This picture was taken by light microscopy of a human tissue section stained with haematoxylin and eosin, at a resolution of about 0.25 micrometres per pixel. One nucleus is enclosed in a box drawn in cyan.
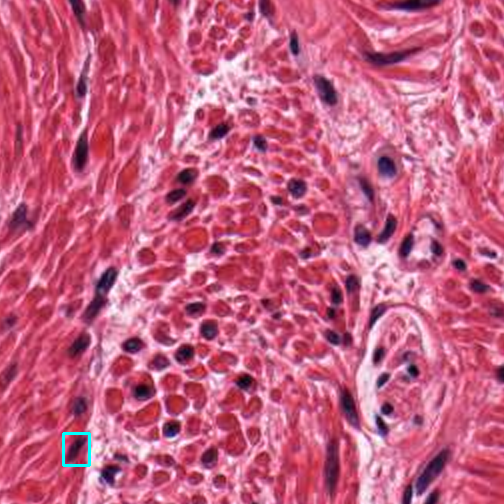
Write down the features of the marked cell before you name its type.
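The nucleus is elongated and dark purple, and it lies slanted along the long axis of the cell. The cytoplasm is deep pink-red and drawn out lengthwise, with no crisp outline where it meets the neighbouring fibres. The cell lies among parallel, wavy fibres cut along their length. It sits at the edge of that band of fibres, next to a strip of loose, pale pink tissue. Beyond that strip is a group of rounded, cross-cut profiles. The marked cell is a smooth muscle cell.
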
